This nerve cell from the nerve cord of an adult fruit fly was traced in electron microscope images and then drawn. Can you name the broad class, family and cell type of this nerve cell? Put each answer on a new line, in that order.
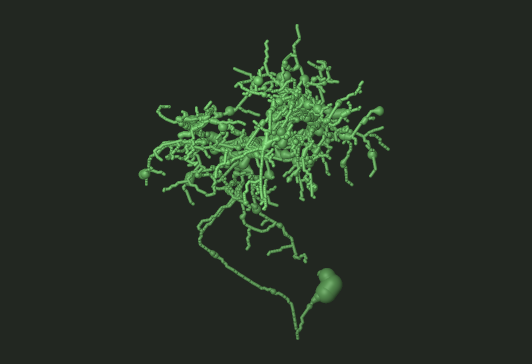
motor neuron of the nerve cord
MNad
MNad06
